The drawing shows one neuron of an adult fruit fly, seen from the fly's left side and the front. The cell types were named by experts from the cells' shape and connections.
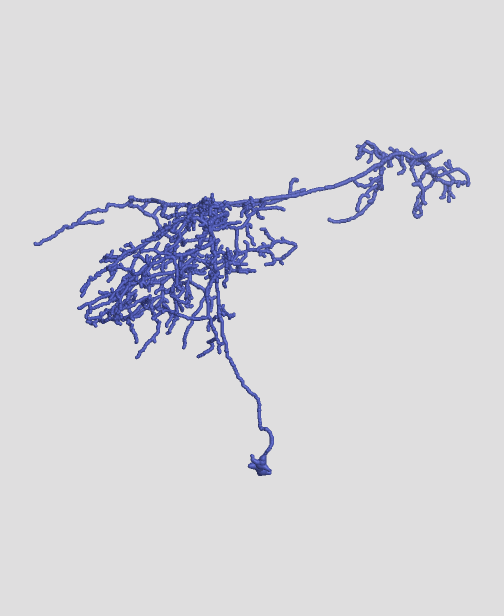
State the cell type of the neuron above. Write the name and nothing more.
IN06A004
